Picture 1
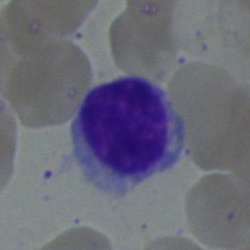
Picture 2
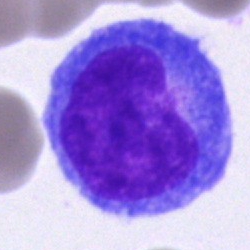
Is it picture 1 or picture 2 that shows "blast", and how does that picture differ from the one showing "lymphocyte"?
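You've got the lymphocyte in the first picture and the blast in the second. The lymphocyte's chromatin is dark purple and condensed with only faint lighter streaks, its scant cytoplasmic rim is widest at the lower left with no granules, and its outline is uneven along the lower edge. The blast's nucleus fills most of the cell, sits toward the left and has a notch cut into its upper right side, where a paler, pinkish patch of cytoplasm lies; its cytoplasmic rim is widest on the right.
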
